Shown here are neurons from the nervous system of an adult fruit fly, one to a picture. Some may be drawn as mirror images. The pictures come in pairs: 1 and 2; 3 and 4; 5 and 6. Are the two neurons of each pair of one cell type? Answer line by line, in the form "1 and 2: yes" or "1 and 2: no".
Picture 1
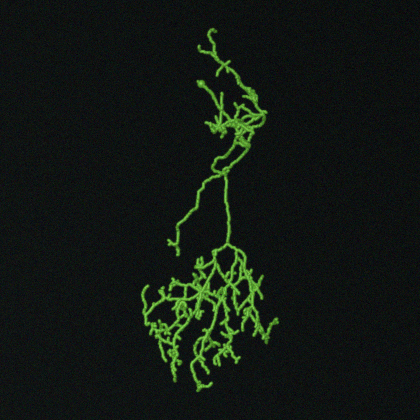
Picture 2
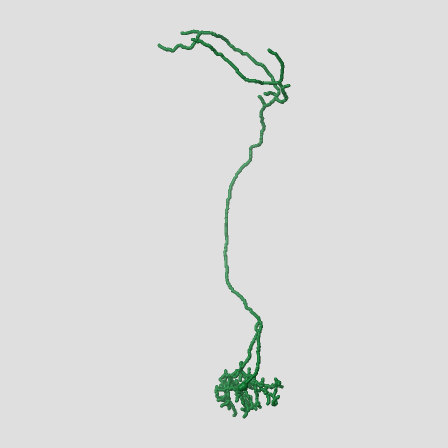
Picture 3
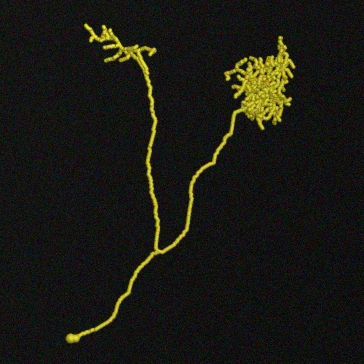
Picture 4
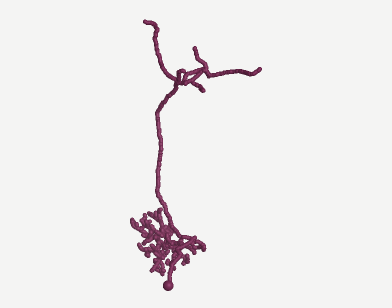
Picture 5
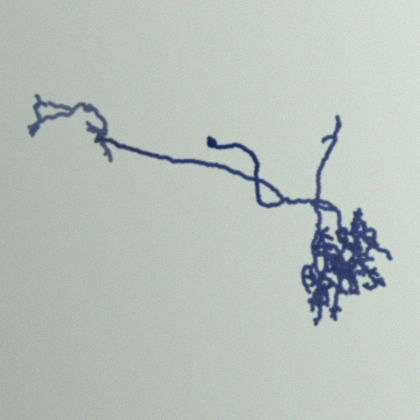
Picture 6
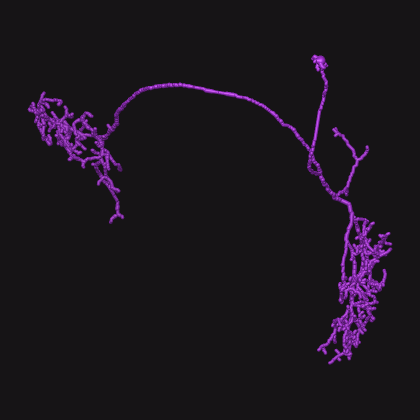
1 and 2: no
3 and 4: no
5 and 6: yes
